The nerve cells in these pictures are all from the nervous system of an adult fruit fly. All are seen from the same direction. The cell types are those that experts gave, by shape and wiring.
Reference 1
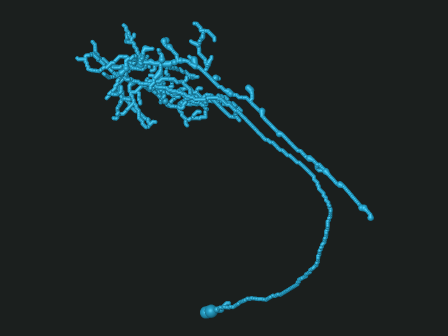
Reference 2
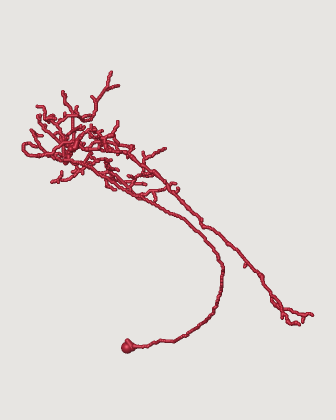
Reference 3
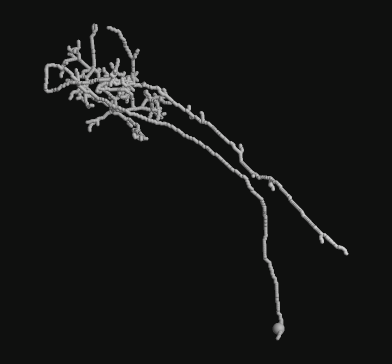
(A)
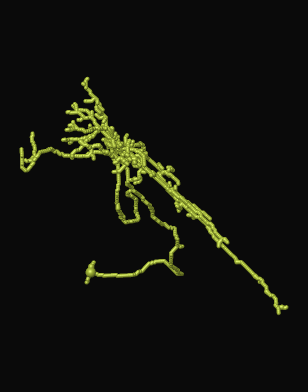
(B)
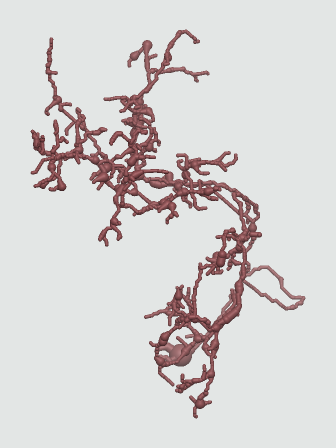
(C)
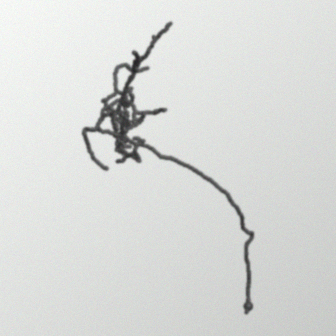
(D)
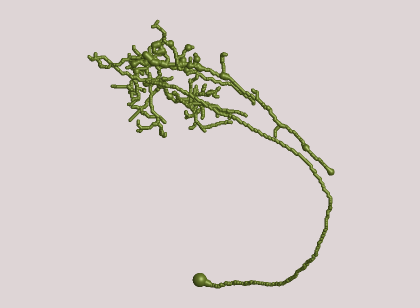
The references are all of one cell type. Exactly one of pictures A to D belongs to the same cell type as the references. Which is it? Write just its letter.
D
